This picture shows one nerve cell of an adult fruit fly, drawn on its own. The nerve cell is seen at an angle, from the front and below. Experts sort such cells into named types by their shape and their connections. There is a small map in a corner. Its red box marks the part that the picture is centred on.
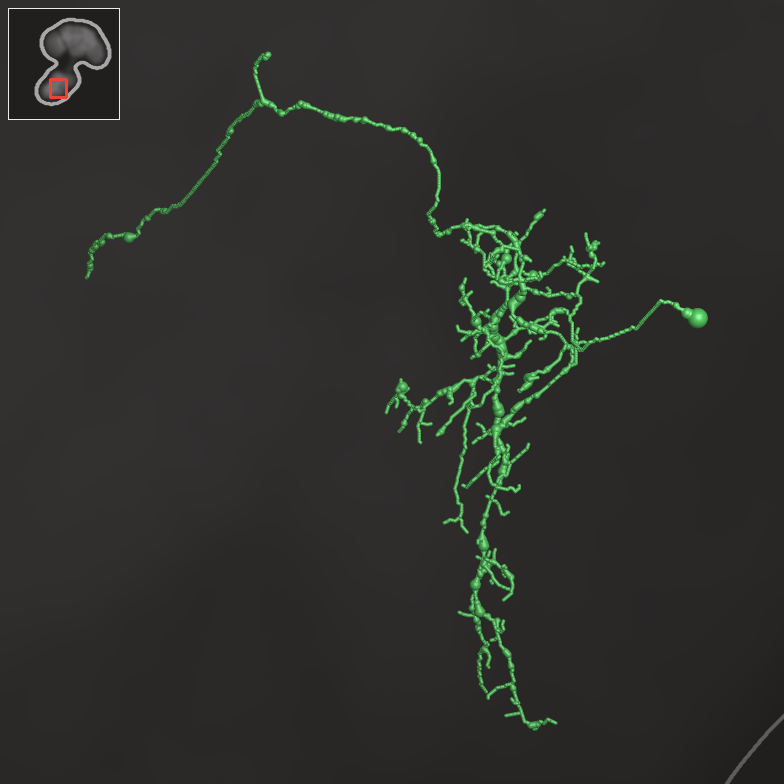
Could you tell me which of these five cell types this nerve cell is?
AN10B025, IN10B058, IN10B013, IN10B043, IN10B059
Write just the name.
IN10B059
